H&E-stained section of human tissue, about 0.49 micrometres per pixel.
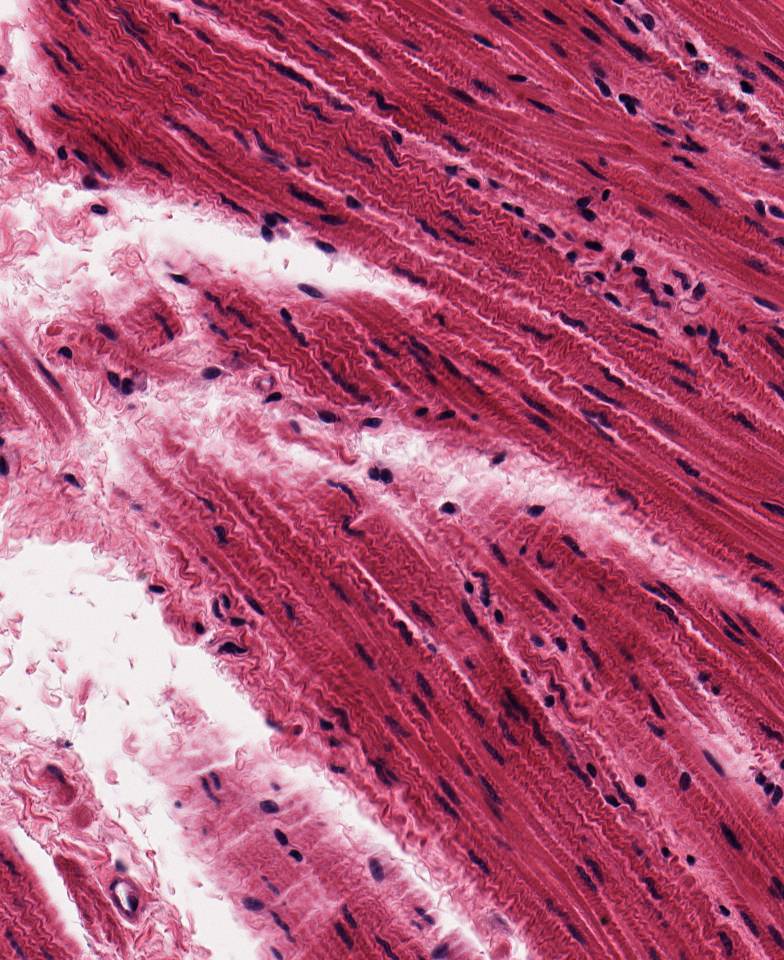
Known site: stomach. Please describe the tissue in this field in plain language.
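Field mostly occupied by long, parallel muscle fibres oriented diagonally, upper left toward lower right. Many fibres show a fine wavy outline along their length. Fibre cytoplasm stains deep pink-red with eosin. Nuclei dark purple, elongated ovals, long axes parallel to fibres.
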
